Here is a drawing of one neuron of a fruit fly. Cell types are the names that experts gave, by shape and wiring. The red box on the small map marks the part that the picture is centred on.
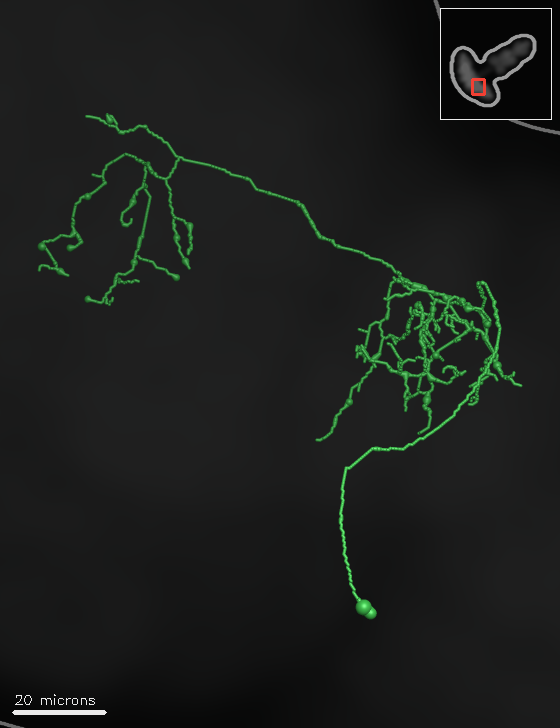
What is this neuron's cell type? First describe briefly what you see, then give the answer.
It lies in the brain. From top to bottom in the picture it spans about 110 microns. Dozens of branch ends can be seen. This is a central-brain intrinsic neuron. Its cell type is CB2292.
